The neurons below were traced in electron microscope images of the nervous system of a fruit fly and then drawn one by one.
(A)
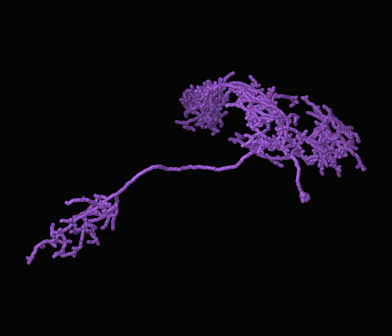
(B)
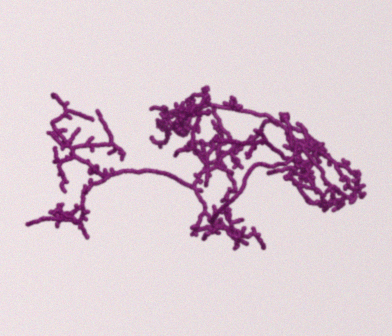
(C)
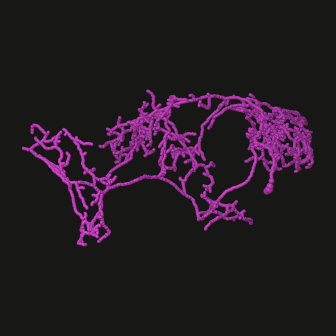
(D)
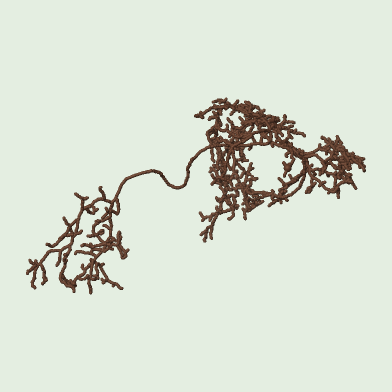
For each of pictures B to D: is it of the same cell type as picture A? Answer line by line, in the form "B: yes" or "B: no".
B: no
C: no
D: yes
